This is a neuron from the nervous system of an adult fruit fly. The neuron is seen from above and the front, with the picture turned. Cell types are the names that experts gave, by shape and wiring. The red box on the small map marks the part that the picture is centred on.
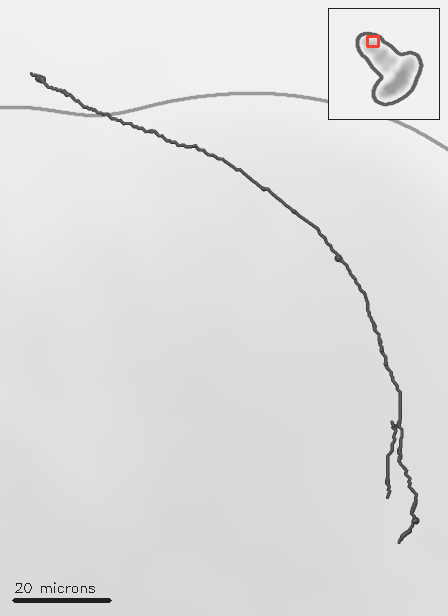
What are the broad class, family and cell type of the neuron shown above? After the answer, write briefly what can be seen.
It is a sensory neuron entering the nerve cord. Its family is called class mechanosensory tactile. The cell type is SNta31. No cell body is drawn. By the scale bar it is about 100 microns tall in this view. There are a dozen or fewer branch ends.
